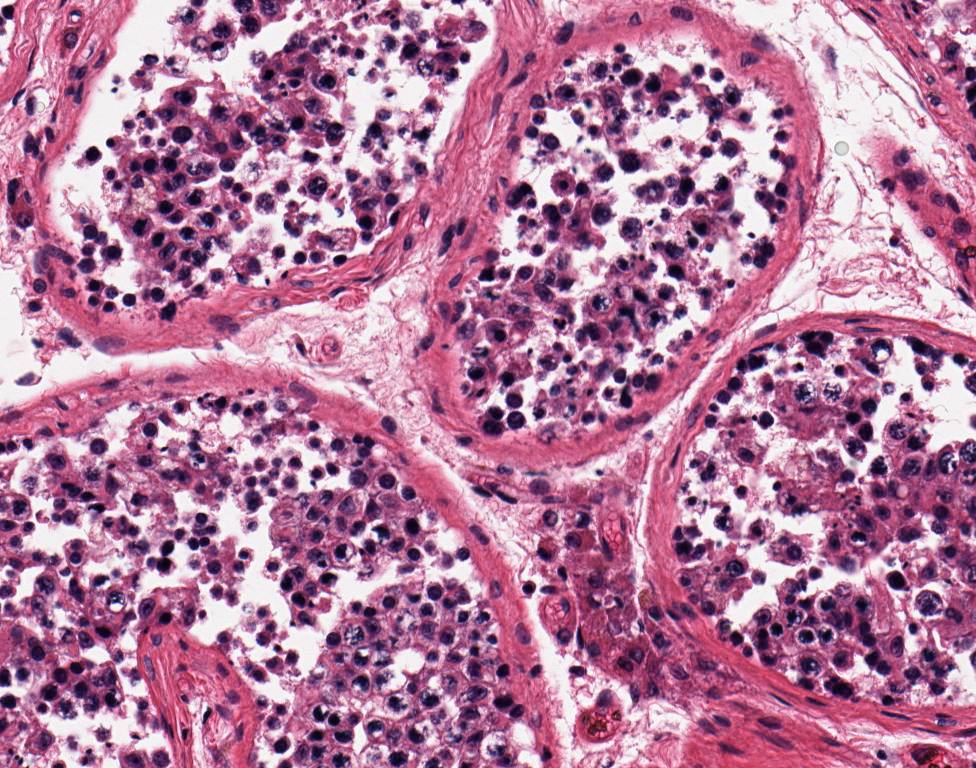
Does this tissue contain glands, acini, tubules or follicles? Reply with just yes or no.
Yes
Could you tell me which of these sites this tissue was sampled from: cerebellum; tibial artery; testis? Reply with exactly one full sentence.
From the testis this tissue was sampled.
